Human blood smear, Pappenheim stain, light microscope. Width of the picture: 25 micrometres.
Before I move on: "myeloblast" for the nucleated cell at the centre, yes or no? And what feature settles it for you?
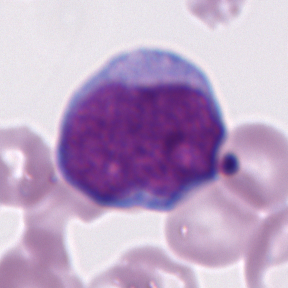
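The deciding feature is the cytoplasm, where no distinct granules are seen.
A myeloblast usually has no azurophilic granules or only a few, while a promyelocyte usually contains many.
The name myeloblast therefore fits, and the lack of granules speaks against promyelocyte. A pale, nucleolus-like spot lies in the right half of the nucleus.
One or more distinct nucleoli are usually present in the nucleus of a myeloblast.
The cell measures about 15 micrometres across, and its nucleus, about 15 by 11 micrometres, fills about 70% of the cell's area. The cytoplasm is blue, deepest along the cell's edge, and a small dark round body lies against the right edge of the cell.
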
